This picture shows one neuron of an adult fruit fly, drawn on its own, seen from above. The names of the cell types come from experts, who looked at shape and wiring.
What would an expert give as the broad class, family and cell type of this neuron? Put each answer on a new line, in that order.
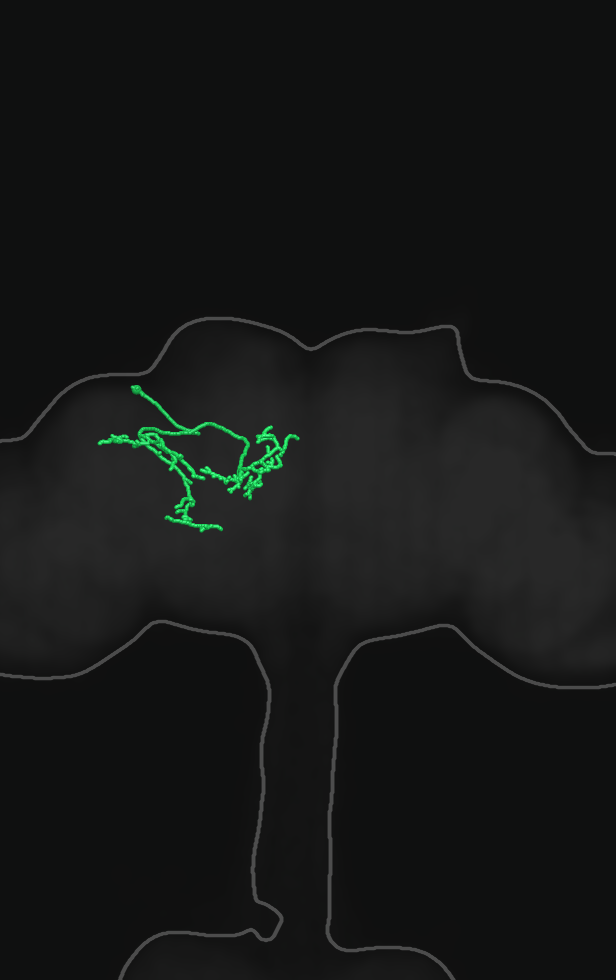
central-brain intrinsic neuron
hemilineage CREl1
SMP171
